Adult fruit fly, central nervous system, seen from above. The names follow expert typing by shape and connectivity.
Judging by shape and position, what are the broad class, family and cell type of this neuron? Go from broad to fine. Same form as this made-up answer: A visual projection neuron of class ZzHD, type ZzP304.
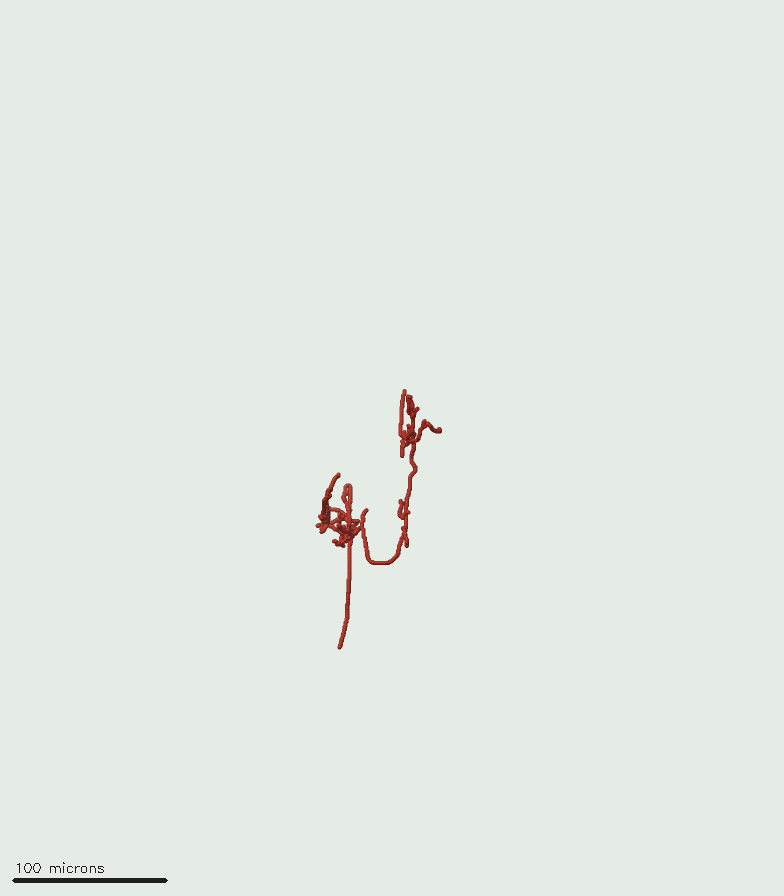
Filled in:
A nerve-cord intrinsic neuron of hemilineage 06A, type IN06A129.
